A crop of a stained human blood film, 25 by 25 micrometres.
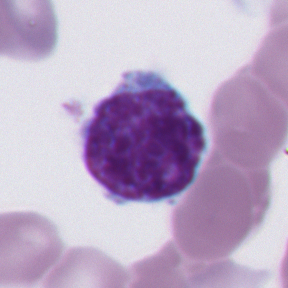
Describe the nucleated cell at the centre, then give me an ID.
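I notice that the nucleus fills almost the whole cell; it is round in outline and about 10 micrometres across. Its chromatin is dark purple and coarsely clumped. The cytoplasm forms only a thin rim around most of the nucleus, though at the top it is slightly wider, making a small cap. So this is a typical lymphocyte.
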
